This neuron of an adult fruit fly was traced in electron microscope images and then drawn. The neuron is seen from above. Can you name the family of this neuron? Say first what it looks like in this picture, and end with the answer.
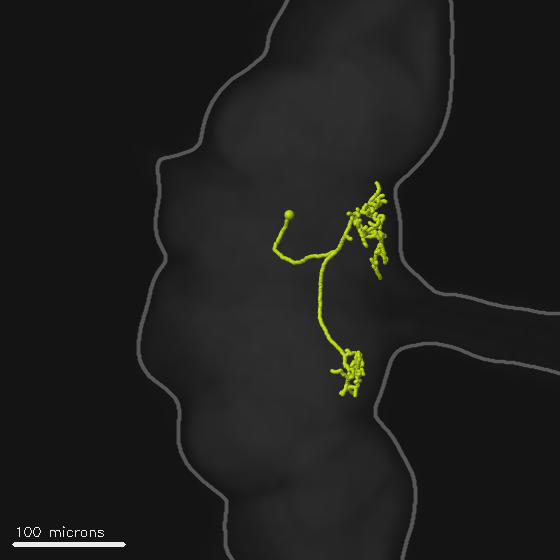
It lies in the brain. The cell body can be seen in the middle of the picture. By the scale bar it is about 190 microns tall in this view. It is a central-brain intrinsic neuron. Its family is hemilineage MX7.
